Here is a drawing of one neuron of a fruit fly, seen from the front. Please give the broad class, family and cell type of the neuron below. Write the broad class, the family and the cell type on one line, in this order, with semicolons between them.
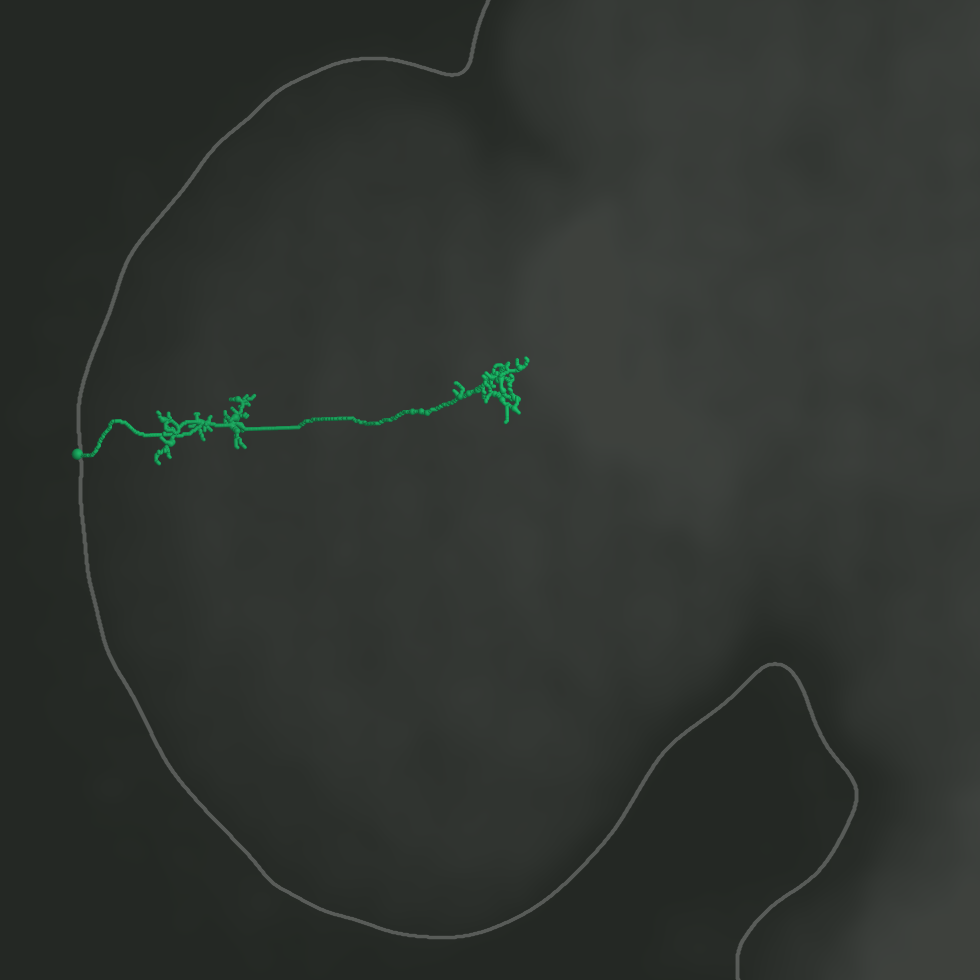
optic-lobe intrinsic neuron; Tm; Tm5Y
